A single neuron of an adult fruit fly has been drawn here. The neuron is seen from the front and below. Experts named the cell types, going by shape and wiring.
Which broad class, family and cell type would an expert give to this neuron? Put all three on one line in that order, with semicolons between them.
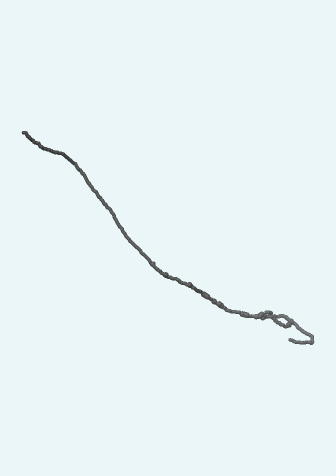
sensory neuron entering the nerve cord; class gustatory; WG1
